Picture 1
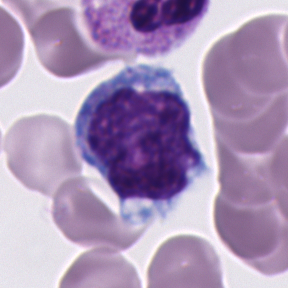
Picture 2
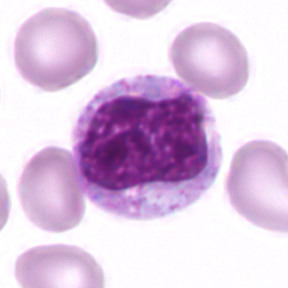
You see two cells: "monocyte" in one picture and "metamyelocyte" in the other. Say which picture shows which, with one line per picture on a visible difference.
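Picture 1 shows a monocyte: The cytoplasm shows no distinct granules.
Picture 2 shows a metamyelocyte: Fine pink-purple granules are scattered through the cytoplasm.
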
